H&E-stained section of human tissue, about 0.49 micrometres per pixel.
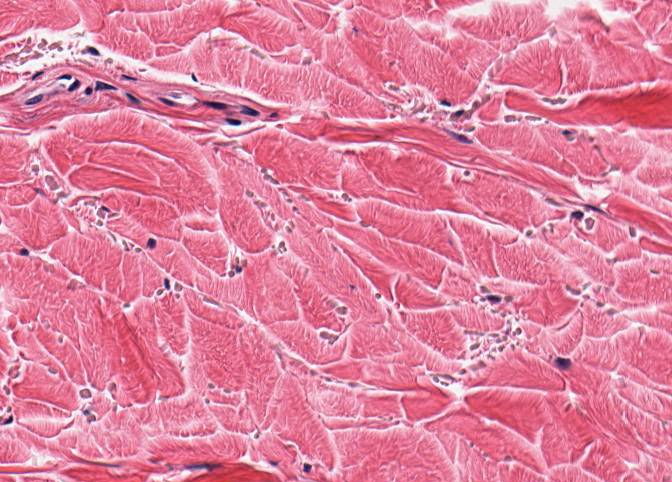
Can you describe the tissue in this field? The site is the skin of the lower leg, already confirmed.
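Look first at how full this field is: closely packed pink muscle fibres take up almost all of it. Notice that the fibres are cut at varied angles and run in differing directions across the field. Within the fibres themselves you will find few nuclei, while small dark nuclei lie scattered in the narrow spaces between them.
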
